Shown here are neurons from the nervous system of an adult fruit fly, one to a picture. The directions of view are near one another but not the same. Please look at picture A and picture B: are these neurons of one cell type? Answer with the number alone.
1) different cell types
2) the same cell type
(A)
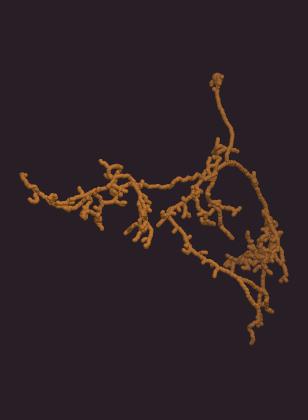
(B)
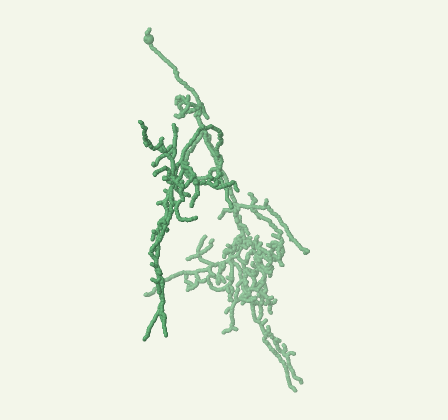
1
